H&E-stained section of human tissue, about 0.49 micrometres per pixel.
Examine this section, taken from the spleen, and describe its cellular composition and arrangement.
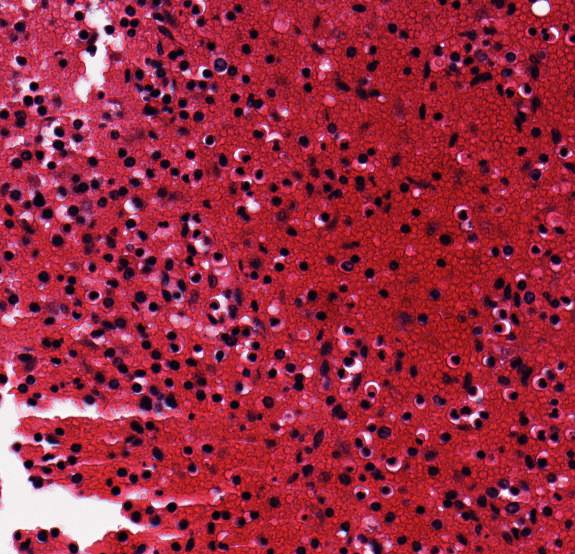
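First, the cells: small round cells with dense dark nuclei are scattered throughout, among the red cells. Second, their surroundings: many of these nucleated cells sit within a clear white halo. Third, the arrangement: the red cells form continuous sheets with no fibrous stroma between them. Finally, glands and epithelium: none is present anywhere in the field.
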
